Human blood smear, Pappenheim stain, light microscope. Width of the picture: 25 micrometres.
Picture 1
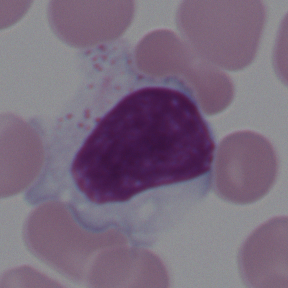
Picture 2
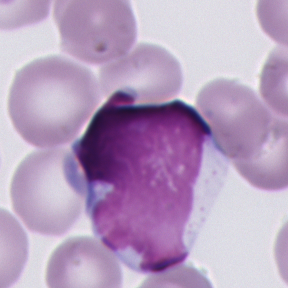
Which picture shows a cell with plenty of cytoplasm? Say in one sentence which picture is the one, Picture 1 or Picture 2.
In picture 1, a wide area of cytoplasm encircles the nucleus.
